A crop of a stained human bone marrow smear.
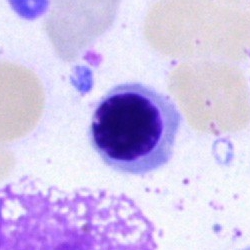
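Erythroblast (central cell), stained human bone marrow smear. The nucleus, with dense, very dark purple chromatin, sits off-centre toward the left side of the cell. Pale blue cytoplasm surrounds it, the rim being widest on the right side.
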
